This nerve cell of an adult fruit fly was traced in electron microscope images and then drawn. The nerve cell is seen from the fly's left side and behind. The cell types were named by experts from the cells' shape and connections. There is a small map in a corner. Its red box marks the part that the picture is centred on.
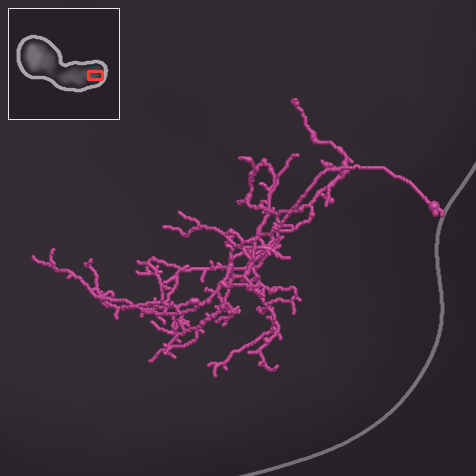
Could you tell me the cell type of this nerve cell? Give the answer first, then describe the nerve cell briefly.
It is of cell type IN20A.22A073. Its broad class is nerve-cord intrinsic neuron. The cell body is on the right of the picture. Dozens of branch ends can be seen.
